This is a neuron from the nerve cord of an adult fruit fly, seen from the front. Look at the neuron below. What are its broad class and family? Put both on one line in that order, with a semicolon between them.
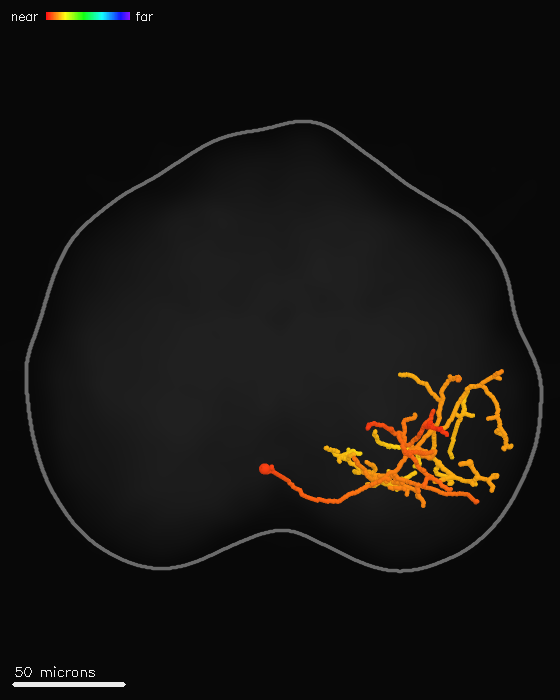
nerve-cord intrinsic neuron; hemilineage 13B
